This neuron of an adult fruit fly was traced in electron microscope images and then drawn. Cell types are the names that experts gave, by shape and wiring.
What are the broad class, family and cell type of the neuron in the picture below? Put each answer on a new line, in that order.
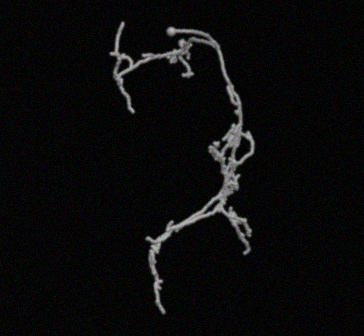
visual projection neuron
hemilineage SLPpl1
CL125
